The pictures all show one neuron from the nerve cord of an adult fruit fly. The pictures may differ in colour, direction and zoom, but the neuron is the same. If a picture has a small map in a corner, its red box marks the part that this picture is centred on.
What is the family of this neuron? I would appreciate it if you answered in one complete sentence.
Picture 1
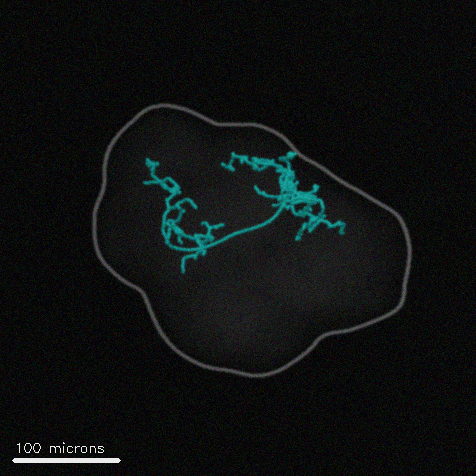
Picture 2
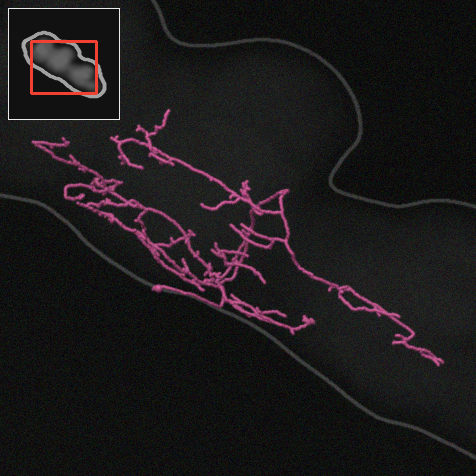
Belonging to family hemilineage 19B is this neuron.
